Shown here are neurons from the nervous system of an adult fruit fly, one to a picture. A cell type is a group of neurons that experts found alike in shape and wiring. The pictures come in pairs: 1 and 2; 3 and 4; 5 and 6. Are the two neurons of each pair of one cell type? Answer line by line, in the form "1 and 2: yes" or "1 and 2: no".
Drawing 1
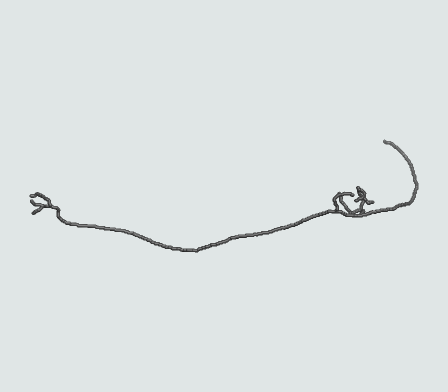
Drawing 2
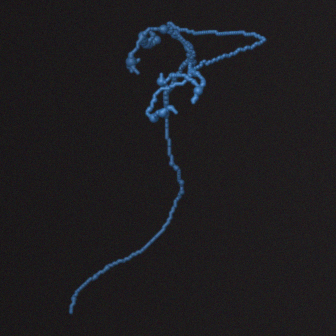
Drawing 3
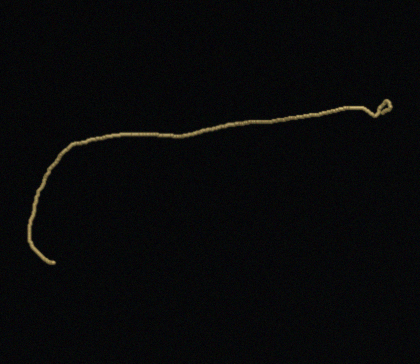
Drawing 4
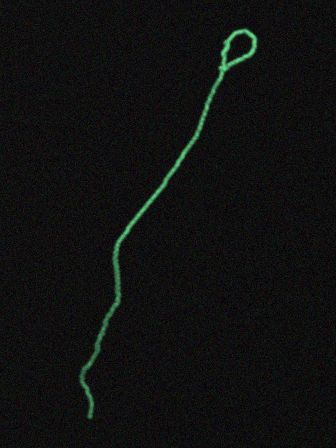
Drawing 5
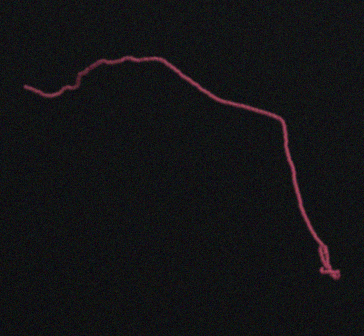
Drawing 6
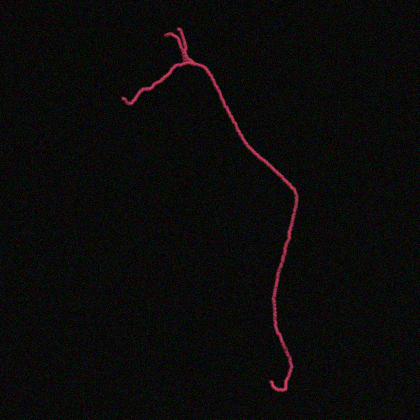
1 and 2: yes
3 and 4: yes
5 and 6: yes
